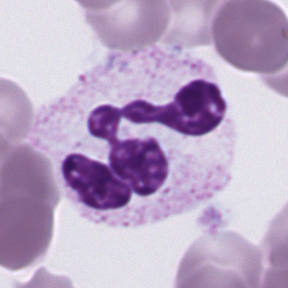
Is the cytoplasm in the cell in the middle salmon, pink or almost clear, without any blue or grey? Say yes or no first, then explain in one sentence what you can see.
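Yes. The cytoplasm is abundant and pale pink.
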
